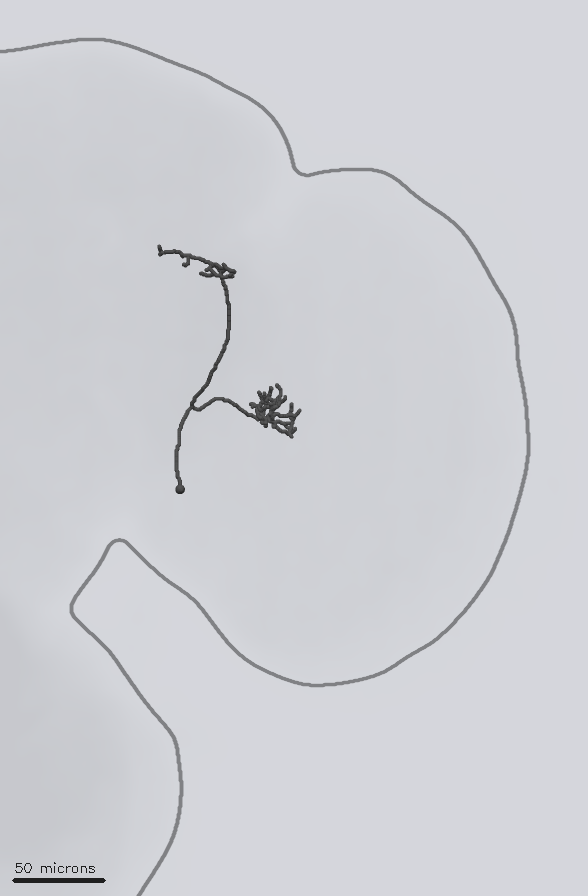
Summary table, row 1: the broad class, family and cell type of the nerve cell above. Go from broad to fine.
visual projection neuron; hemilineage VPNv2; LC16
